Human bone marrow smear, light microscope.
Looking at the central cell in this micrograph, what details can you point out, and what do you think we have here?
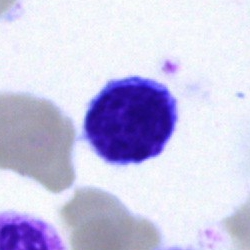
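Nucleus occupies nearly the entire cell. No distinct cytoplasmic rim around it. Chromatin dense, deeply stained dark purple. Nucleoli not visible. This is a lymphocyte.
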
